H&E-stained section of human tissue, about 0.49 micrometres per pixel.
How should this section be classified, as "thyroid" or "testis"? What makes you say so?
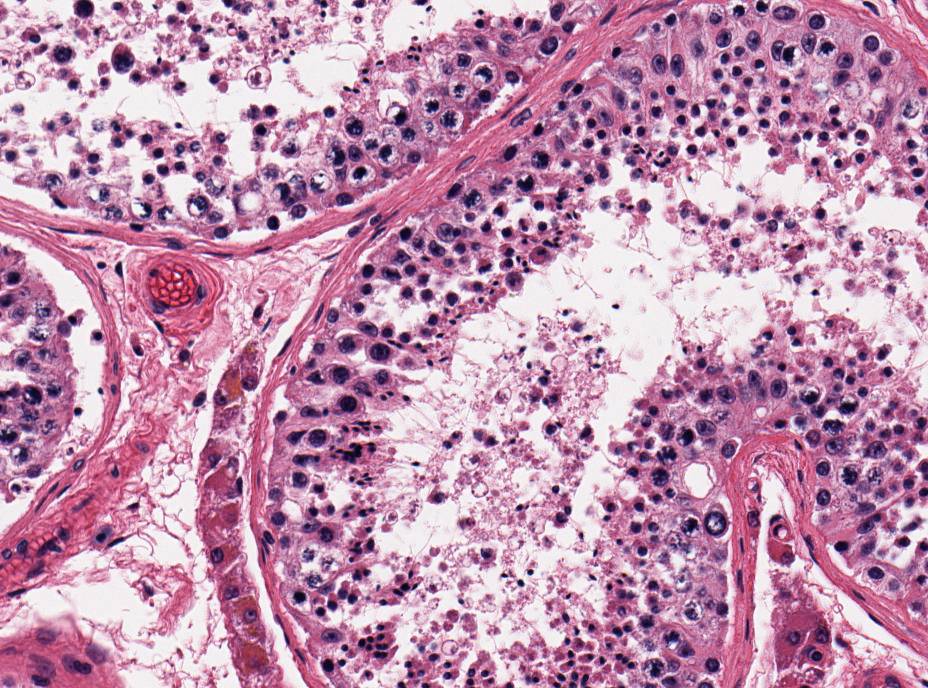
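This is testis, not thyroid. The tubules are lined by a stratified epithelium of many cell layers, extending from the wall toward the lumen.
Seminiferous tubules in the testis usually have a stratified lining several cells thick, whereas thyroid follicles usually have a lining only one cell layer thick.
Large round cells with coarse, clumped, thread-like chromatin occupy the middle layers, and many small, dense, dark nuclei crowd the inner layers beside the lumen.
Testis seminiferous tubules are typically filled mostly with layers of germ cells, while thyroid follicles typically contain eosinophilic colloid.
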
